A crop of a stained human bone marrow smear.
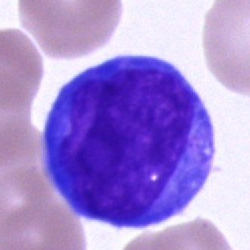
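Blast, central cell. The cell has a round, smooth outline and a large nucleus filling most of it. The chromatin is dark purple with a mottled, clumped texture. No granules are seen in the cytoplasm.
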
